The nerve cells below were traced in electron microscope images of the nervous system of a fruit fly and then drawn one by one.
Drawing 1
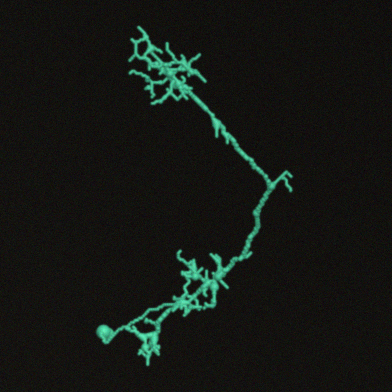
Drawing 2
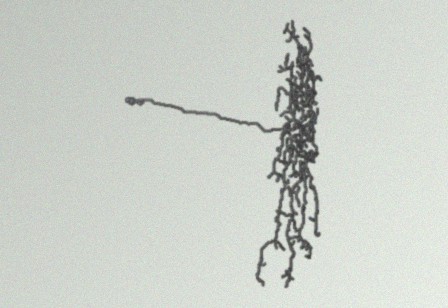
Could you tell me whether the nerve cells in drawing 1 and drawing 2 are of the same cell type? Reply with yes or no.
no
